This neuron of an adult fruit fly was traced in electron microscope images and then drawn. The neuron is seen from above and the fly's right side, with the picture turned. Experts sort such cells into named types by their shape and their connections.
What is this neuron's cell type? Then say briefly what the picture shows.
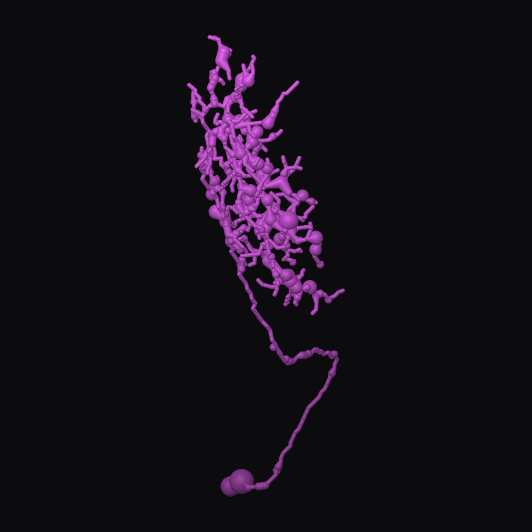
The cell type is LPi3a. Its broad class is optic-lobe intrinsic neuron. The cell body can be seen at the bottom of the picture. Dozens of branch ends can be seen.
